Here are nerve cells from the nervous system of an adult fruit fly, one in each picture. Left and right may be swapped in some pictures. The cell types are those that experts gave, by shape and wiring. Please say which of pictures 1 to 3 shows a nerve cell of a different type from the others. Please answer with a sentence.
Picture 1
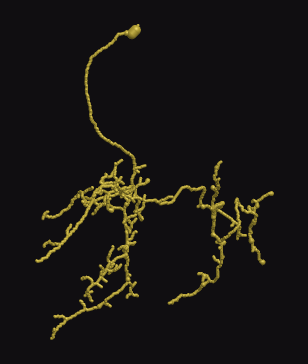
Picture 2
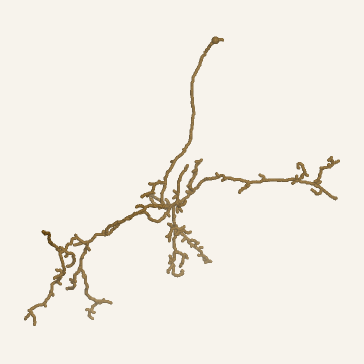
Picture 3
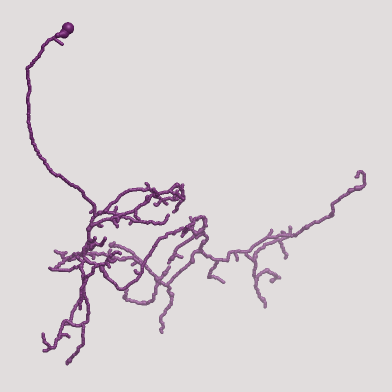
Picture 3 is the odd one out.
